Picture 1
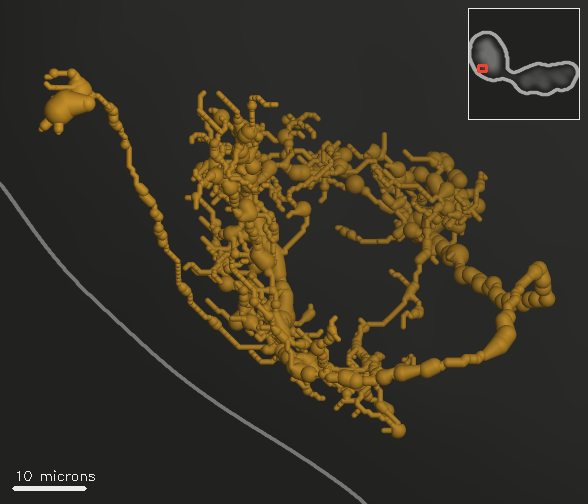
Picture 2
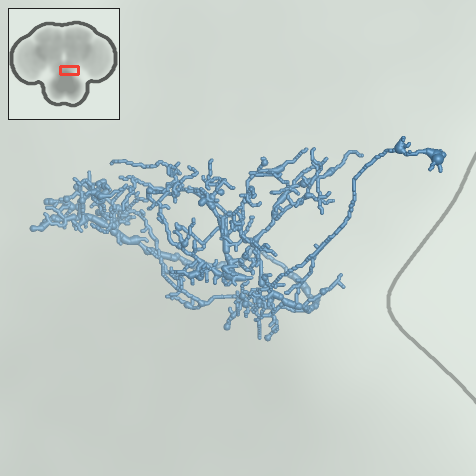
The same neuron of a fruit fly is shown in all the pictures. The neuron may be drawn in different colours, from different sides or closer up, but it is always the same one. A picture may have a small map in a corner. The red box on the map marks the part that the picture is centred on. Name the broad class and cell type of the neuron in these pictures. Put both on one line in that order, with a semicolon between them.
central-brain intrinsic neuron; GNG481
